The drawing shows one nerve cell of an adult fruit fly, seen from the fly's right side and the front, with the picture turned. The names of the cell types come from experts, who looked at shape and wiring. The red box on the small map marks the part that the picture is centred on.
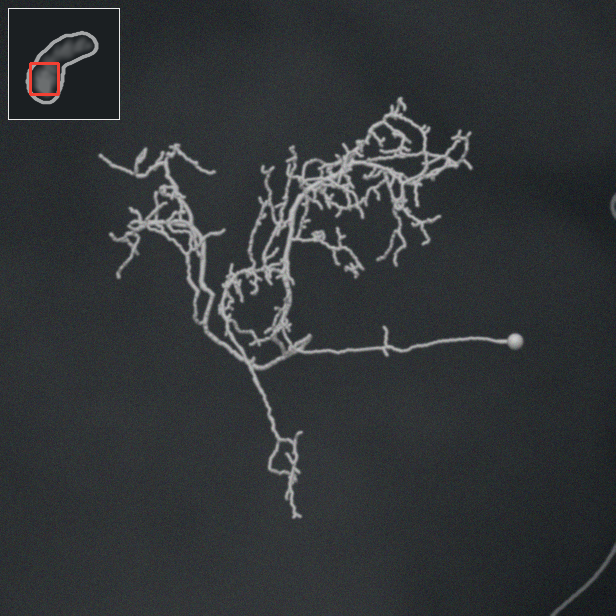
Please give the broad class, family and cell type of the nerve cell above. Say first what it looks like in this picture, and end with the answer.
The cell body can be seen on the right of the picture. The picture shows dozens of branch ends. It is a central-brain intrinsic neuron. The family is hemilineage DM6_central1. Its cell type is PLP300m.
